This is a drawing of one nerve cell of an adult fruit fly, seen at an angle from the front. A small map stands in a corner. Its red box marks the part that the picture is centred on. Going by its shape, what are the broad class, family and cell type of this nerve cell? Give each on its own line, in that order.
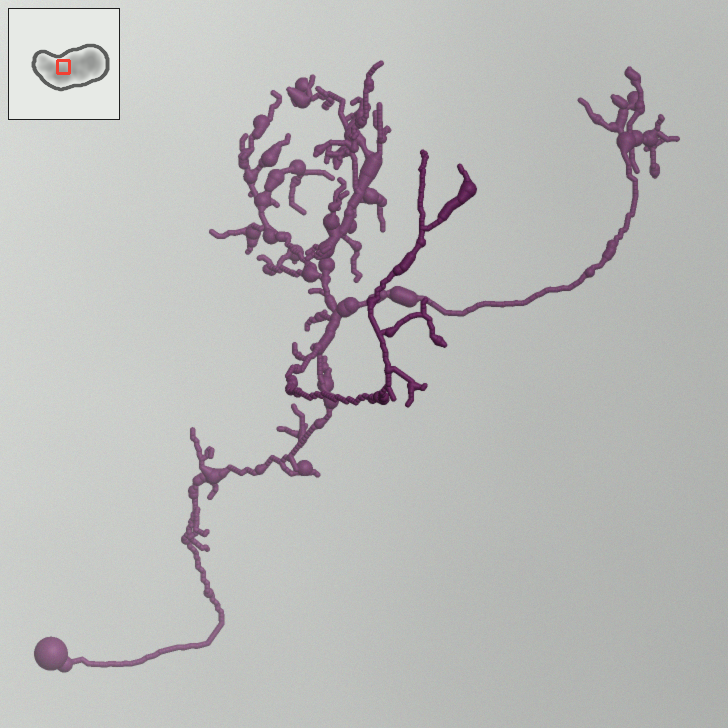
optic-lobe intrinsic neuron
Y
Y12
